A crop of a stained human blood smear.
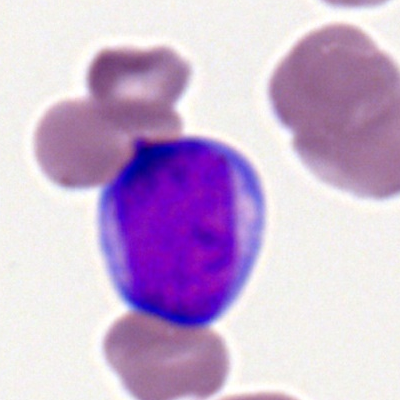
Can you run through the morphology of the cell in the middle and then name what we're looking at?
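Step one, shape: oval, longer from top to bottom than from side to side. Step two, nucleus: a single unlobed mass filling nearly the whole cell. Step three, cytoplasm: a rim stained deep blue, showing no vacuoles. The result is a myeloblast.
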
